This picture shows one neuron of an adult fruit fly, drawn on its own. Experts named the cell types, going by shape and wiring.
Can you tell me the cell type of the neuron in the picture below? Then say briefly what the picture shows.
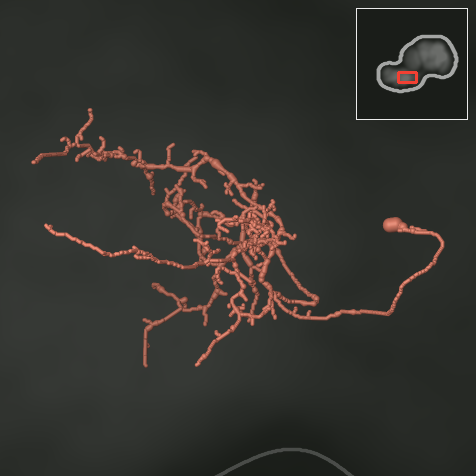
It is of cell type IN01A063_a. It is a nerve-cord intrinsic neuron. Its cell body lies on the right of the picture. Dozens of branch ends can be seen.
